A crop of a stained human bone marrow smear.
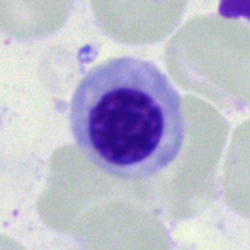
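Erythroblast (central cell): outline round and smooth, no surface projections. Nucleus sits slightly low, so the cytoplasmic band is widest above it. Chromatin dark purple, coarsely clumped.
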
